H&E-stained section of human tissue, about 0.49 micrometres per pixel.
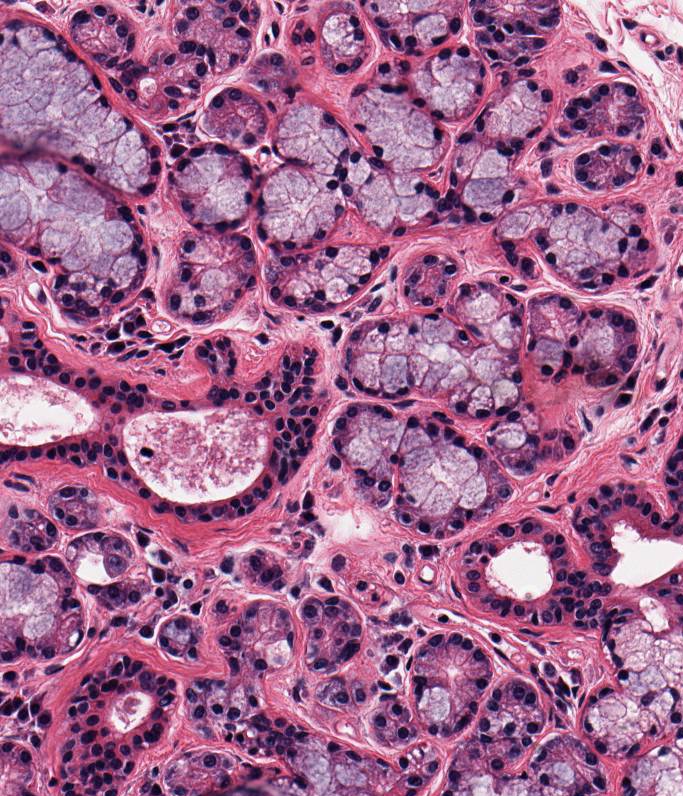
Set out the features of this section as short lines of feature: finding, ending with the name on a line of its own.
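Acini: rounded, closely packed, filling almost whole field
Cytoplasm: mostly pale, foamy, greyish-lilac, typical of mucous cells
Nuclei: mucous cell, small, dark, flattened at cell base, acinar rim
Largest duct: left middle, filled with pale pinkish-purple granular secretion
Tissue: minor salivary gland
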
